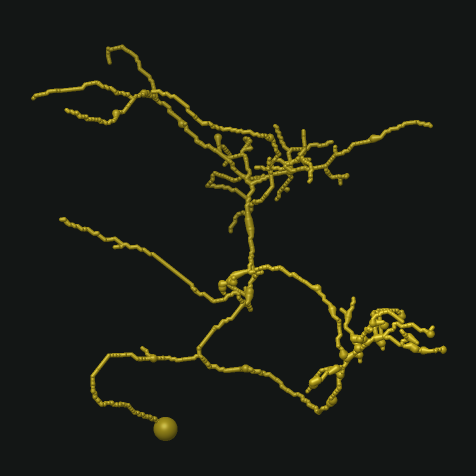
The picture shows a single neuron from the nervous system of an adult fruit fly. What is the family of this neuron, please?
hemilineage LHp2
